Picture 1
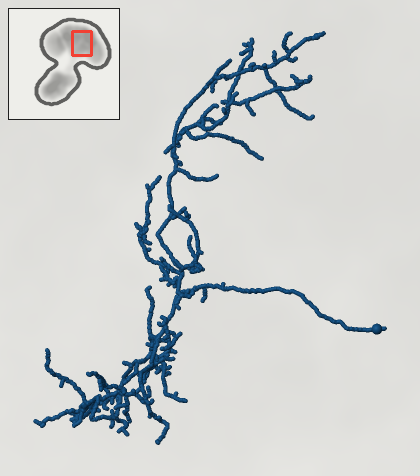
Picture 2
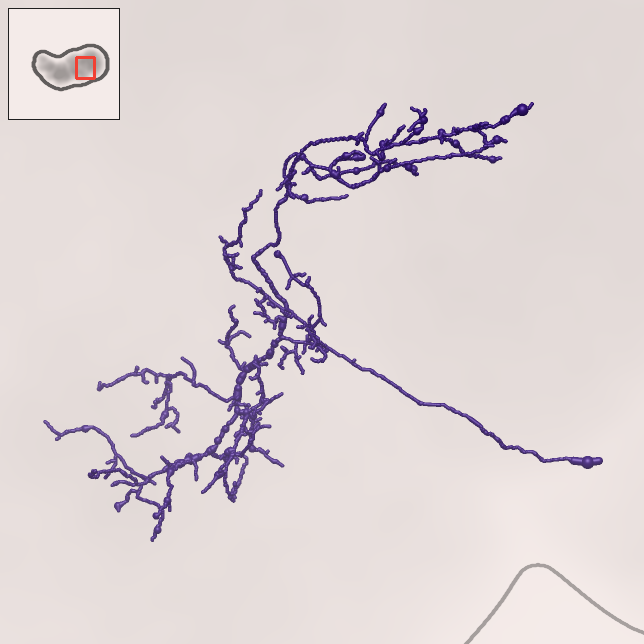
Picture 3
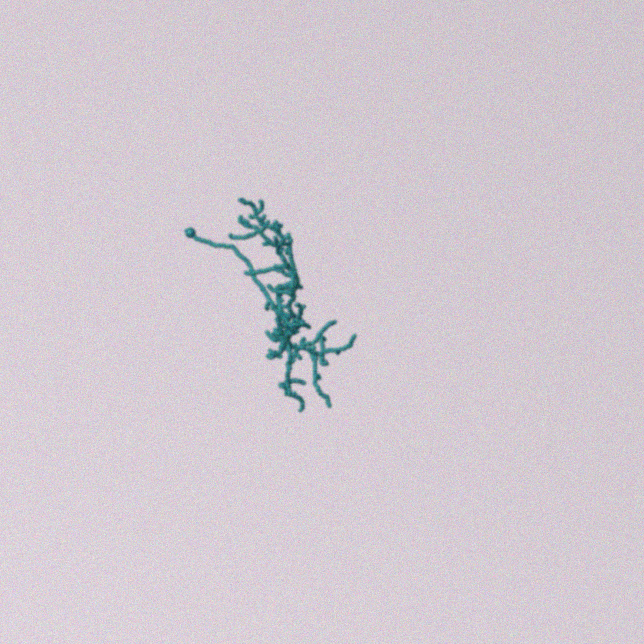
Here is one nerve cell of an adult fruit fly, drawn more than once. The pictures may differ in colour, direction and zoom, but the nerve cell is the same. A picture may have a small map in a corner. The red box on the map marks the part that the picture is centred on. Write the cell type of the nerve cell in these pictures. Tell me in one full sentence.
Within the cell type CB3394 sits this nerve cell.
